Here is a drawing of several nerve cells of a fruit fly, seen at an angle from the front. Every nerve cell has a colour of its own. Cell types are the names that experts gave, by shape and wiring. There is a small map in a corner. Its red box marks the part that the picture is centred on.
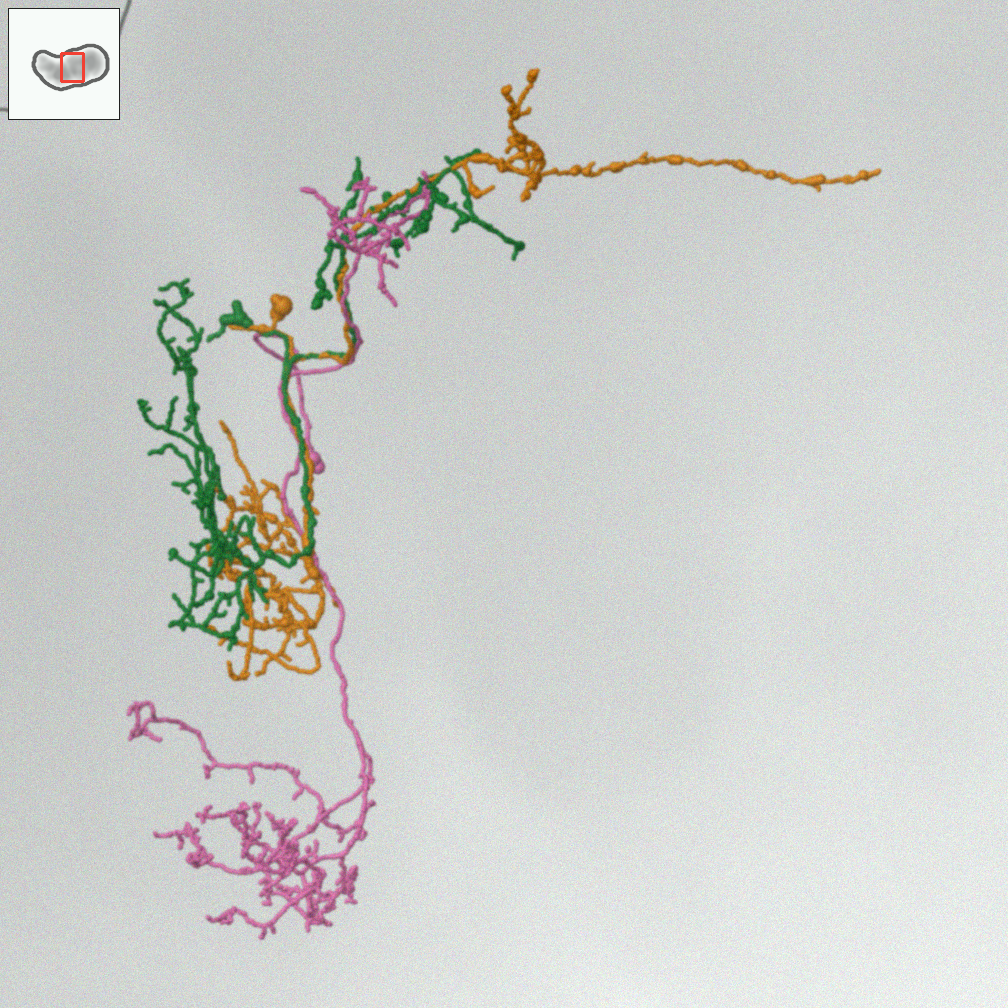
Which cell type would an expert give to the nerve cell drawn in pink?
LC43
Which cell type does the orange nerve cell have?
LC41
